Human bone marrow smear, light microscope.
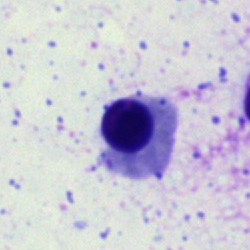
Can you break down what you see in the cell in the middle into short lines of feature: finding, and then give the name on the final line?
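Nucleus: off-centre, toward the upper left
Cytoplasm: spreads to the right and below
Chromatin: very dark and dense, little internal texture
Nucleoli: none seen
Granules: none in the cytoplasm
Name: erythroblast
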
